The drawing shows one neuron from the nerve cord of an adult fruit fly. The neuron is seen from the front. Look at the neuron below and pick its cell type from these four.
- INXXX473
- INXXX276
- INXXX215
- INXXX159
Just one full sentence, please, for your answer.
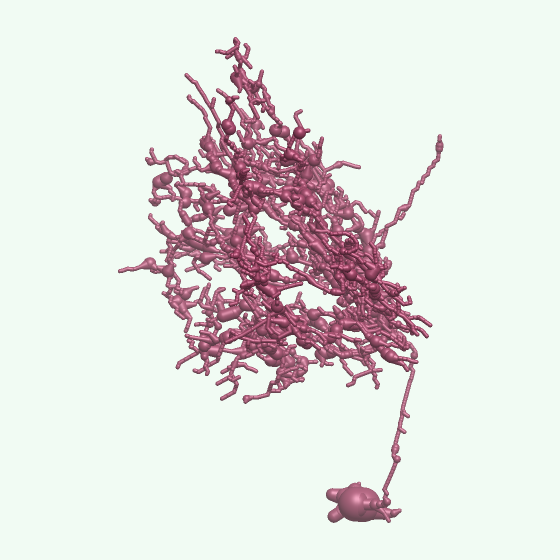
This neuron is of the type INXXX473.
